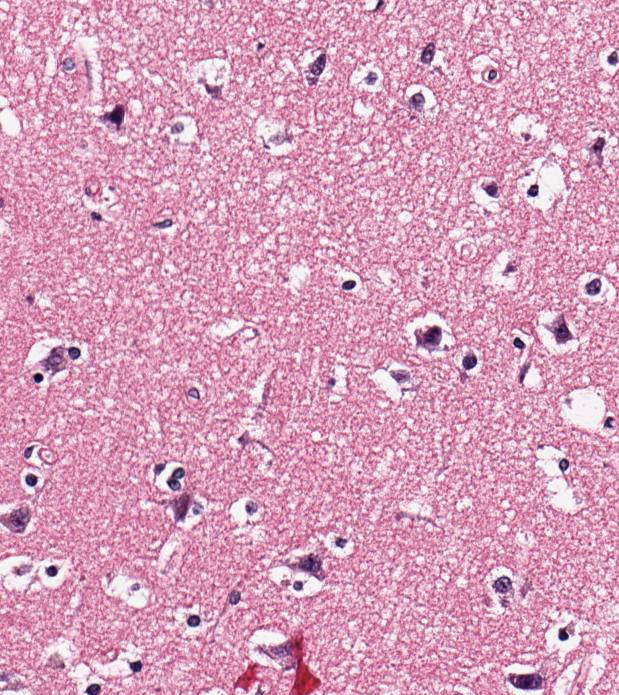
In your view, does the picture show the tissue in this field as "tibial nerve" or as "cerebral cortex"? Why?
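This is cerebral cortex.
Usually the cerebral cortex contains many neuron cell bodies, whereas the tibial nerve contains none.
Here, cells lie singly, scattered fairly evenly through a pink fibrillary background, without layers or groupings; several larger ones, as at upper right, have a pale round nucleus with one dark nucleolus. No glands or epithelium are present.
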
